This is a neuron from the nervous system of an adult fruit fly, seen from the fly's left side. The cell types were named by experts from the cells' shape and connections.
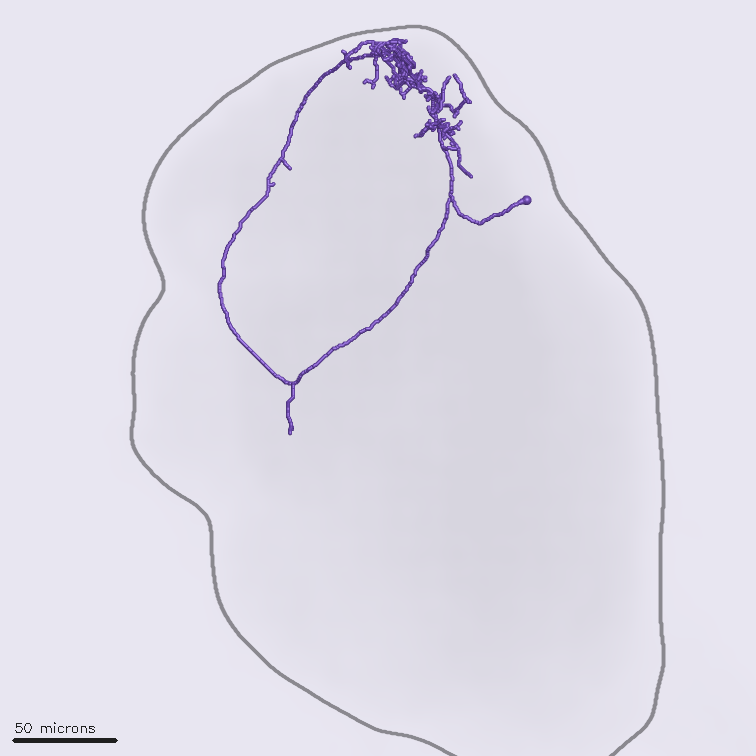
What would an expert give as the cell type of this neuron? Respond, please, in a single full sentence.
Cell type CB4127 is what this neuron is.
